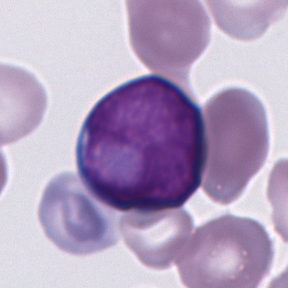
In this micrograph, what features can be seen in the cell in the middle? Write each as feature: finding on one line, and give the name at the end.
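Nucleus: fills almost the whole cell
Cytoplasm: very thin rim around the nucleus, staining dark blue
Chromatin: mottled, paler patch in lower left of nucleus
Name: myeloblast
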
